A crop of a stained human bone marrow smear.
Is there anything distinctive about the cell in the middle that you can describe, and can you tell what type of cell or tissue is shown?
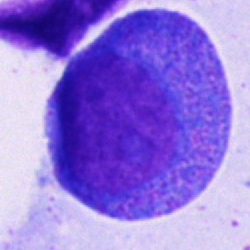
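The outline is round to slightly oval and smooth-edged. Nuclear chromatin is fine and evenly spread, without coarse dark clumps. Blue cytoplasm forms a broad crescent on the right side of the cell, and fine reddish-purple granules are scattered through it. It is a promyelocyte.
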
